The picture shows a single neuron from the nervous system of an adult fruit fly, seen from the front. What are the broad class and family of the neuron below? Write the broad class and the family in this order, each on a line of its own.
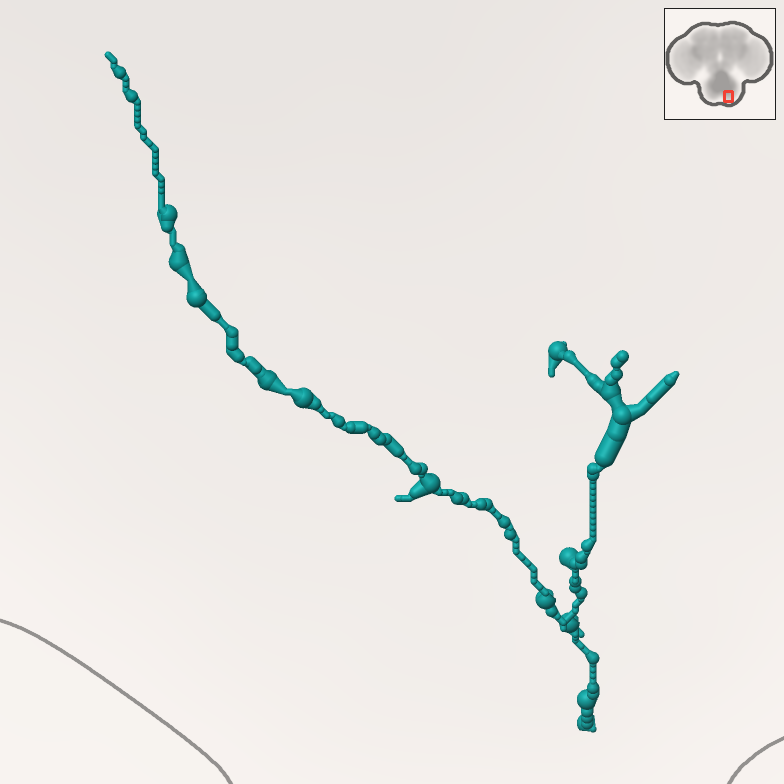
sensory neuron entering the nerve cord
class mechanosensory proprioceptive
